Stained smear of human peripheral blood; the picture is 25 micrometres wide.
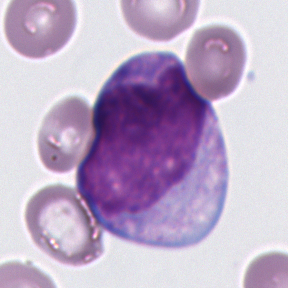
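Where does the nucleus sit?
Toward the upper left, filling most of the cell.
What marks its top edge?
A fold or notch.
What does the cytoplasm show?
A pale blue colour and no coarse purple granules.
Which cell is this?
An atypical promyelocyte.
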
